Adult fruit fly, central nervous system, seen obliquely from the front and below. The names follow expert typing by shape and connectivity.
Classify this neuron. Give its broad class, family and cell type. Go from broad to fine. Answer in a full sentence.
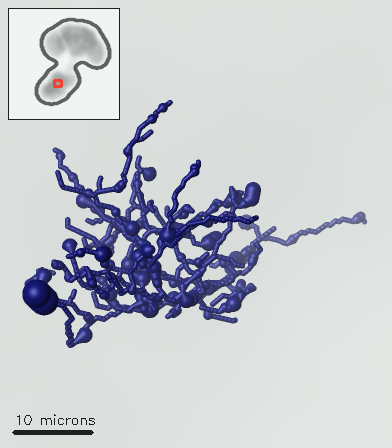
A nerve-cord intrinsic neuron of hemilineage 01B, type IN01B086.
